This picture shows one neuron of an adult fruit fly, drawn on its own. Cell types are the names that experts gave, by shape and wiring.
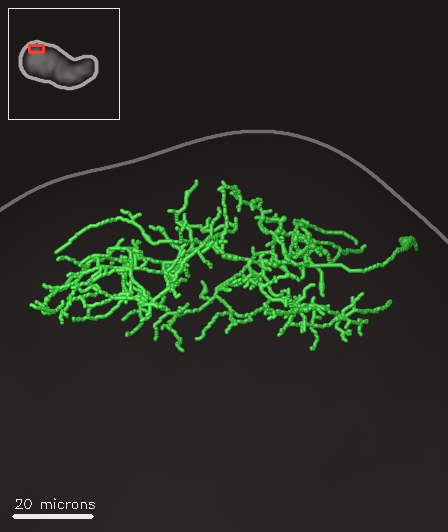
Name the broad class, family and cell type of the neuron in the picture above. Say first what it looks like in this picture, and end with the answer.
By the scale bar it is about 100 microns wide in this view. Dozens of branch ends can be seen. Its broad class is central-brain intrinsic neuron. The family is hemilineage SLPpm3. It is of cell type CB1073.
